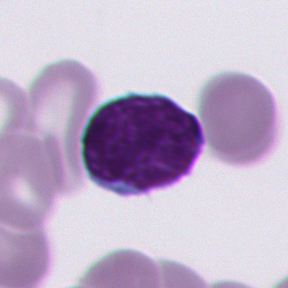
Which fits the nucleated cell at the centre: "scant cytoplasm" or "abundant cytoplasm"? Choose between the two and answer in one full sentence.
Its cytoplasm amounts to no more than a narrow rim.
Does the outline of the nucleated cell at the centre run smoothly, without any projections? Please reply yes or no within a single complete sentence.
Yes, no projections, blebs or ragged parts break the cell's outline.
